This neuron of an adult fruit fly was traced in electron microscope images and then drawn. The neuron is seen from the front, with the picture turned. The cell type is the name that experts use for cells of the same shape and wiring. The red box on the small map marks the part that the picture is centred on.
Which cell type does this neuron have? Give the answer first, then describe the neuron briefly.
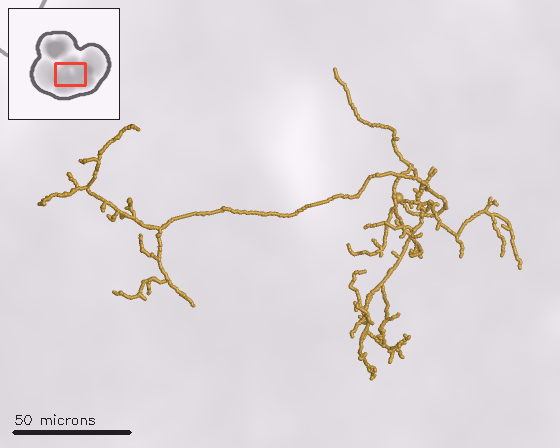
It is of cell type CB1856. It is a central-brain intrinsic neuron. From left to right in the picture it spans about 200 microns. Dozens of branch ends can be seen.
